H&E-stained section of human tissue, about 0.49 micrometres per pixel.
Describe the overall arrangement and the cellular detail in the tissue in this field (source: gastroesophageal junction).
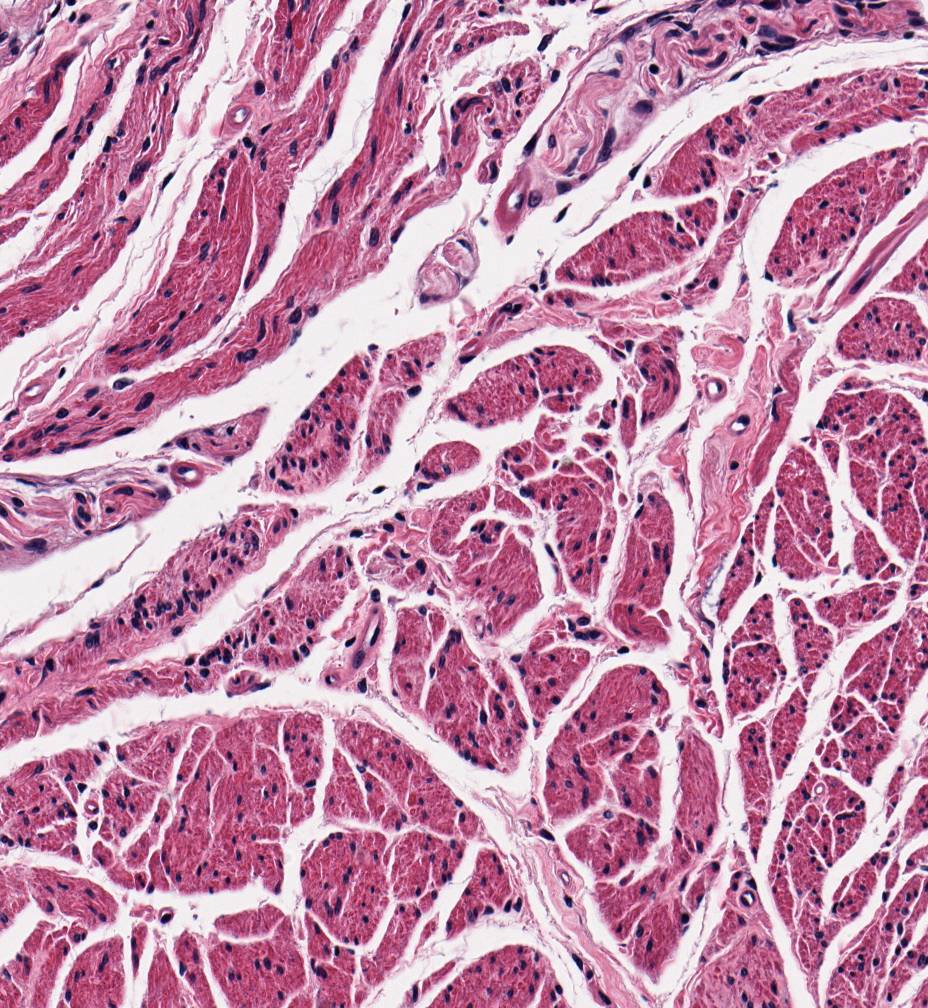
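What I see first is smooth muscle bundles, cut lengthwise at upper left and crosswise over most of the lower and right parts. Lengthwise, the nuclei are elongated, cigar-shaped, parallel to the fibres. Crosswise, many small dark round to oval nuclei lie among the fibres. Septa in the upper middle hold pale pink wavy collagen.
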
